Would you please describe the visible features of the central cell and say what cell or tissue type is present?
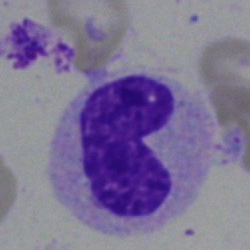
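Looking at the nucleus, it's indented on its right side, which gives it a kidney shape. Its chromatin is dark purple, mottled with small paler patches. The cytoplasm, pale greyish-lilac, forms a rim that's widest on the right. So this is a band neutrophil.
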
